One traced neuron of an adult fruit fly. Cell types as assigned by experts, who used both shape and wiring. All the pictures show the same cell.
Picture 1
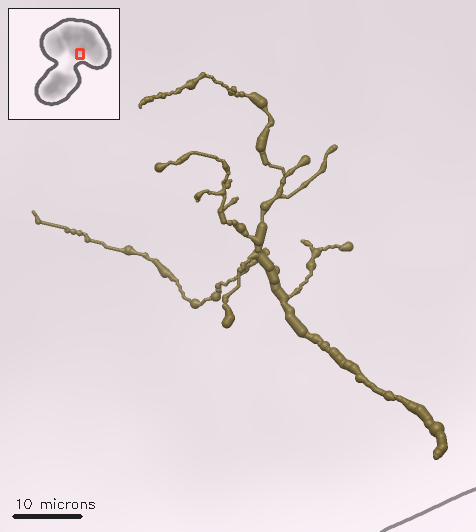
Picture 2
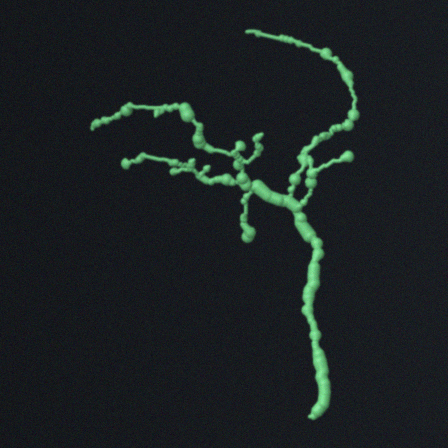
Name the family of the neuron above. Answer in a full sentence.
The family is class mechanosensory.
